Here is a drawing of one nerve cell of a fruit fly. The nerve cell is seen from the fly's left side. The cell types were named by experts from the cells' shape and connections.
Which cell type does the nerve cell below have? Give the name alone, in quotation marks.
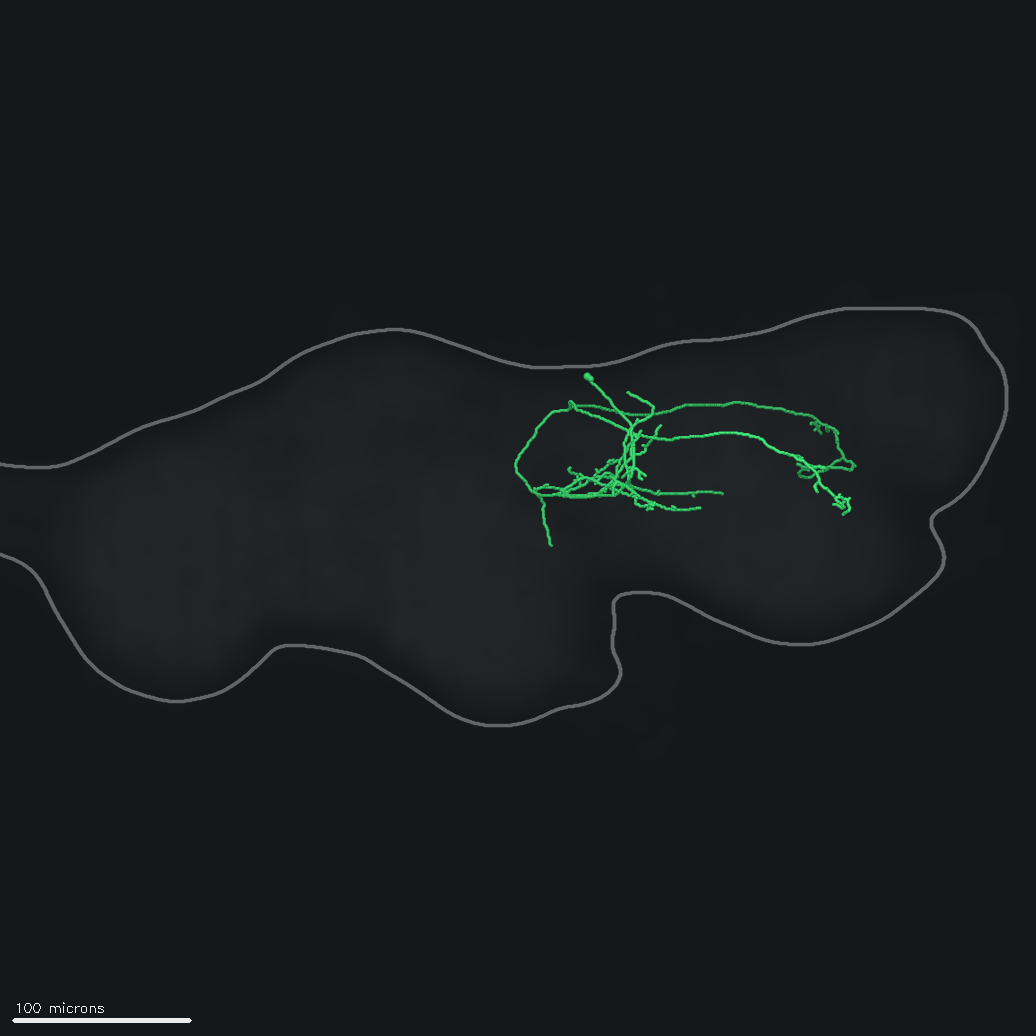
"IN18B050"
